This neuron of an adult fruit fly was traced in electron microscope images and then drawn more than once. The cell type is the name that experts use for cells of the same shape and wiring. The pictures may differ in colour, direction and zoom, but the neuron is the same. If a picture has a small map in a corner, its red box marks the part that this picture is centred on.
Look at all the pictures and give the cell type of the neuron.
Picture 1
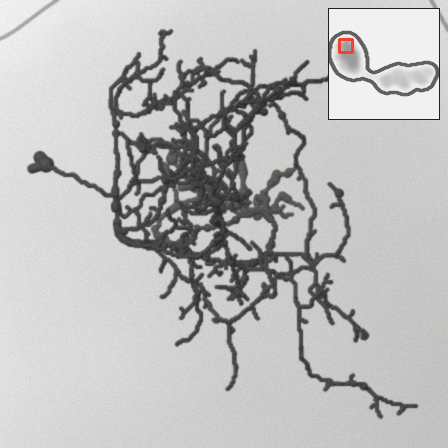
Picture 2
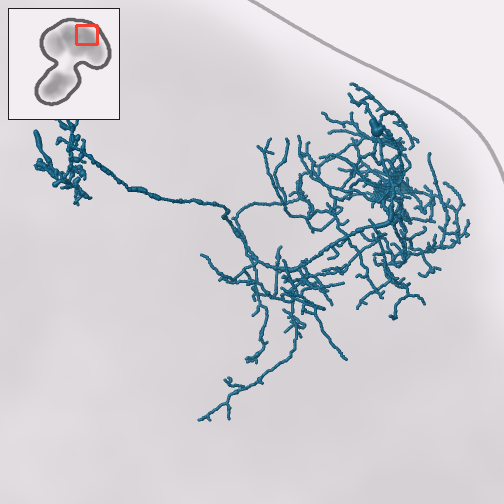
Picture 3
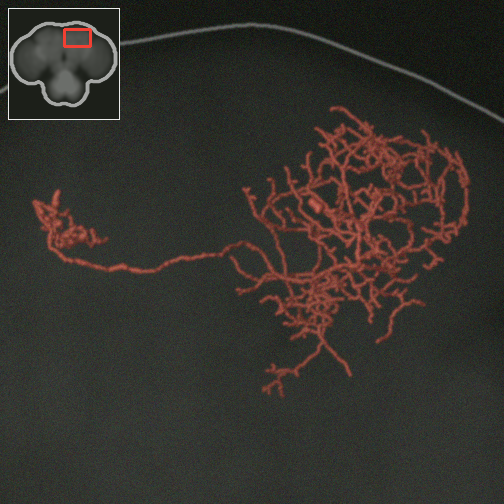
SMP043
